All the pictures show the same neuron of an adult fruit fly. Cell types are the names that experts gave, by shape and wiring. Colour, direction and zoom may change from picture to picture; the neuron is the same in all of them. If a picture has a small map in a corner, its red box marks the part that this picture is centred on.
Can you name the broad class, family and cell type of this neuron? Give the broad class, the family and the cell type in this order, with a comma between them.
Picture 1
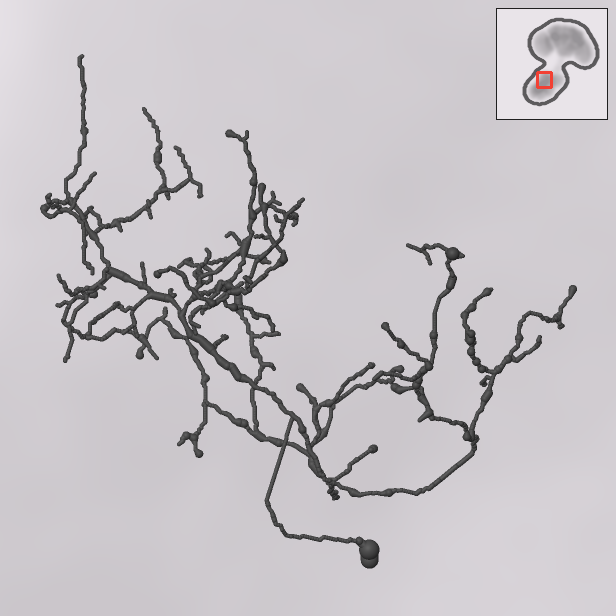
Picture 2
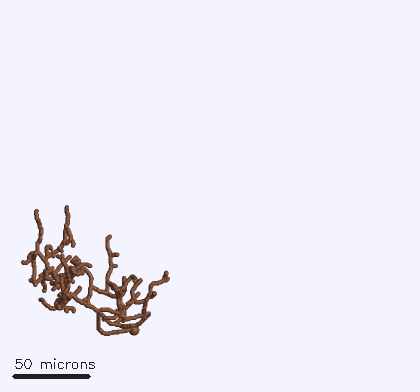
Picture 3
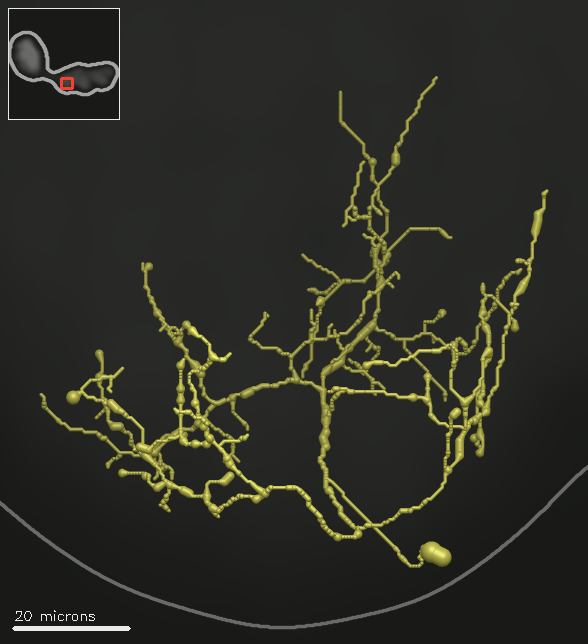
nerve-cord intrinsic neuron, hemilineage 01B, IN01B019_a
